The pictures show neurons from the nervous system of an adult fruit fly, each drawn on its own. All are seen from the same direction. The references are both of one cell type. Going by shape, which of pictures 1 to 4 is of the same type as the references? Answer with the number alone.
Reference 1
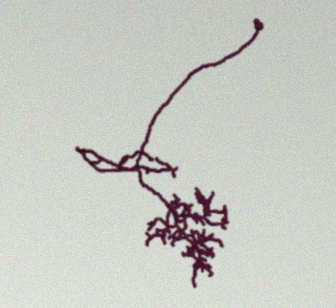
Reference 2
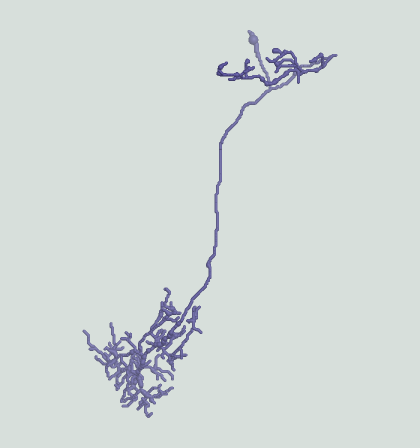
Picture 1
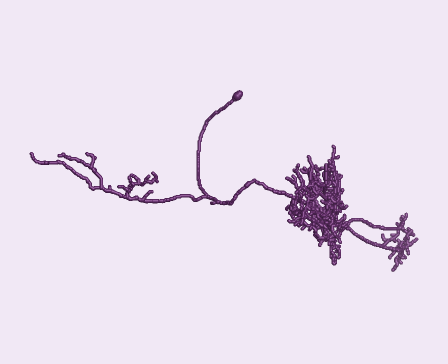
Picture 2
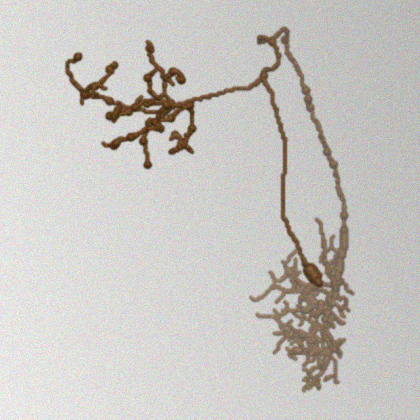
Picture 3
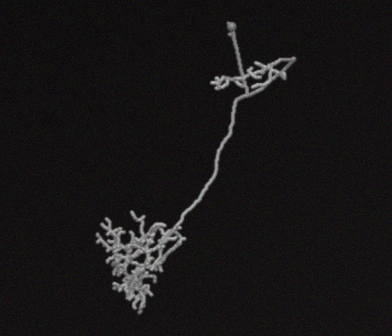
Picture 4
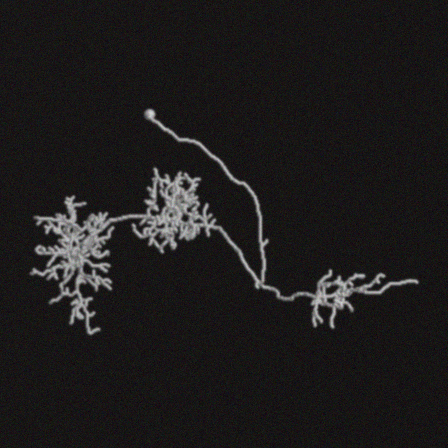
3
